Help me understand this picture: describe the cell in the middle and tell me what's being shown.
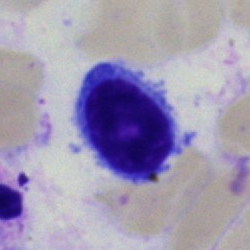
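Oval outline, long axis running upper left to lower right. Scant deep-blue cytoplasm rims the nucleus. Margin carries many small, ragged blue projections. One small dark dot at the lower edge of the cell. This is a lymphocyte.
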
